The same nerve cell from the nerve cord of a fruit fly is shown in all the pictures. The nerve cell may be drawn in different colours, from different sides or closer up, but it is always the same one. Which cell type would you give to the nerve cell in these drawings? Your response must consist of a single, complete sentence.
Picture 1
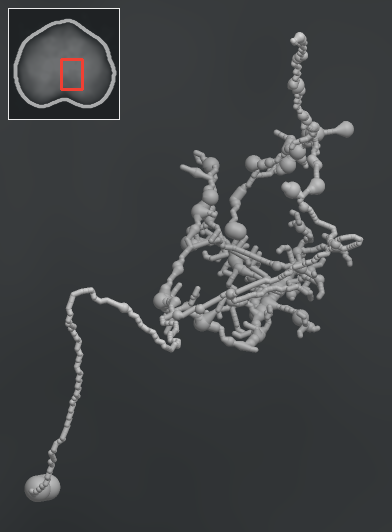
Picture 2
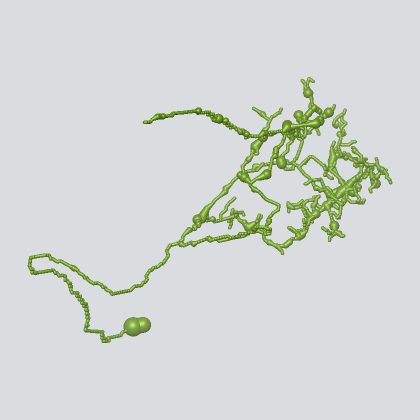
By type, the nerve cell is IN14A104.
